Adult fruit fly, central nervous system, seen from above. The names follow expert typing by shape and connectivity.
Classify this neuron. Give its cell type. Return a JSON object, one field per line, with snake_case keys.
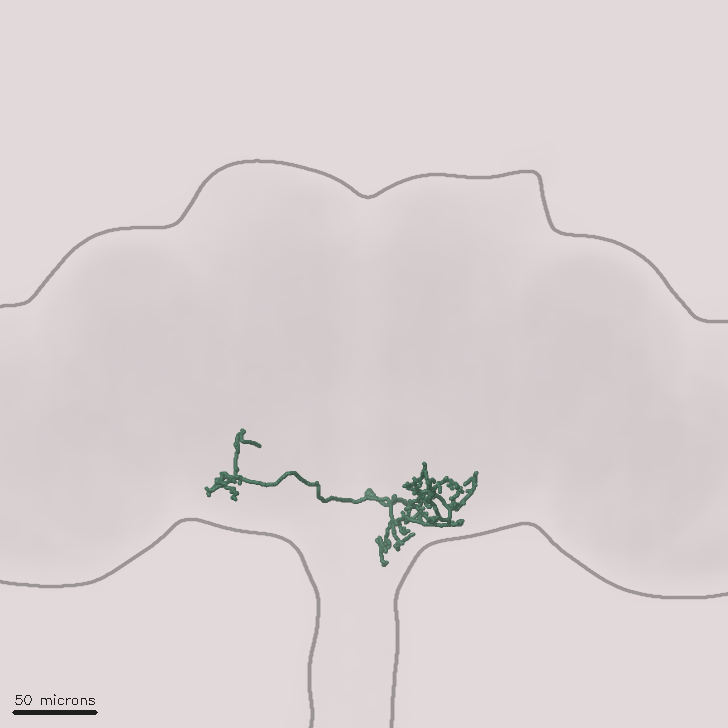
{
 "cell_type": "PS339"
}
